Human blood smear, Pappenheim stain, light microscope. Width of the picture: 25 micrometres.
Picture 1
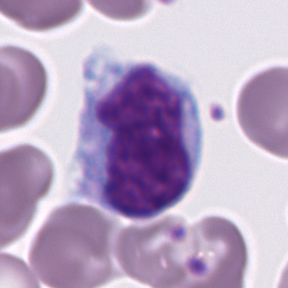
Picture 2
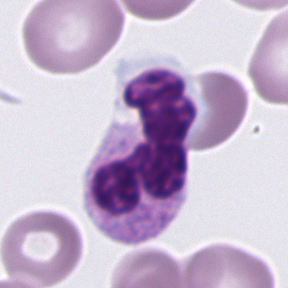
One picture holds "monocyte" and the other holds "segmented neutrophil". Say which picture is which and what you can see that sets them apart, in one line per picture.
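Picture 1 – monocyte. The cytoplasm shows no distinct granules.
Picture 2 – segmented neutrophil. The cytoplasm holds fine, dust-like pinkish-purple granules.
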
